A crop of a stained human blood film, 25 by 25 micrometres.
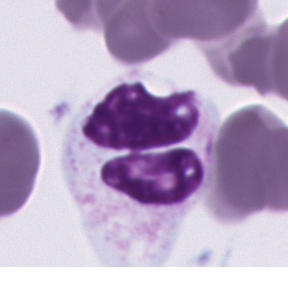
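Segmented neutrophil in a stained peripheral blood smear: the nucleus is made of two separate lobes, stacked one above the other and each elongated side to side. Cytoplasm is abundant and very pale, almost colourless, and most of it sits below the nucleus.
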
